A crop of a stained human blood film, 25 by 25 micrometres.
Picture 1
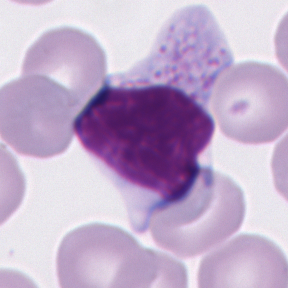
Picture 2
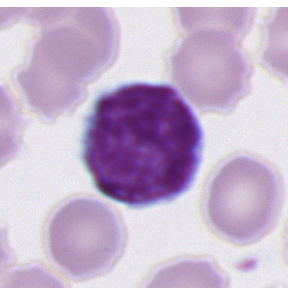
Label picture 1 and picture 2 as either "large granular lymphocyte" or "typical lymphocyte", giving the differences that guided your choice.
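Picture 1 shows the large granular lymphocyte; picture 2 shows the typical lymphocyte. Outline first: picture 1 is irregular and angular rather than round, picture 2 roughly round. Nucleus next: in picture 1 it measures about 12 by 10 micrometres, while in picture 2 it is round and fills about 90% of the cell's area.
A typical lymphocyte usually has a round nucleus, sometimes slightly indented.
Chromatin: in picture 2 it is dense, dark purple and coarsely clumped, with no nucleoli seen.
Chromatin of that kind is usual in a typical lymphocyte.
Cytoplasm: picture 2 has scant cytoplasm, at most a thin rim at the edge of the nucleus.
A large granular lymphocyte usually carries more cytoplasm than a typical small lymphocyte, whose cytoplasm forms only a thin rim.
Granules: none are seen in picture 2.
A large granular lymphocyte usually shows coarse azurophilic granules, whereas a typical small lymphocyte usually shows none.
Vacuoles: absent from both. Size and surroundings: picture 2 is about 11 micrometres across, about 1.5 times as wide as a whole red cell in the picture, and in picture 1 red cells press against the left, right and lower sides.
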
